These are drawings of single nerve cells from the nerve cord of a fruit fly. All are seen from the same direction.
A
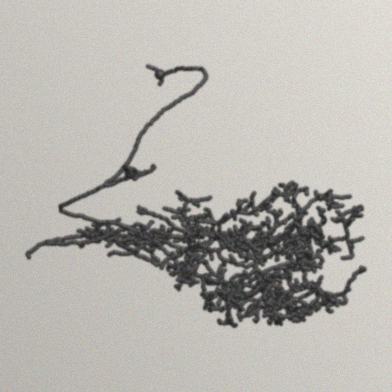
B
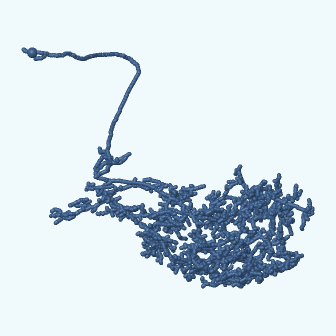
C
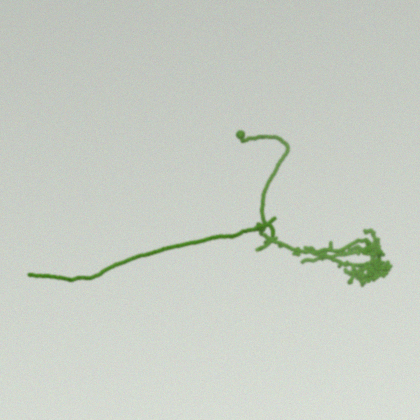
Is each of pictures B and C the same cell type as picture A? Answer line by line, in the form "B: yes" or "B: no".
B: yes
C: no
